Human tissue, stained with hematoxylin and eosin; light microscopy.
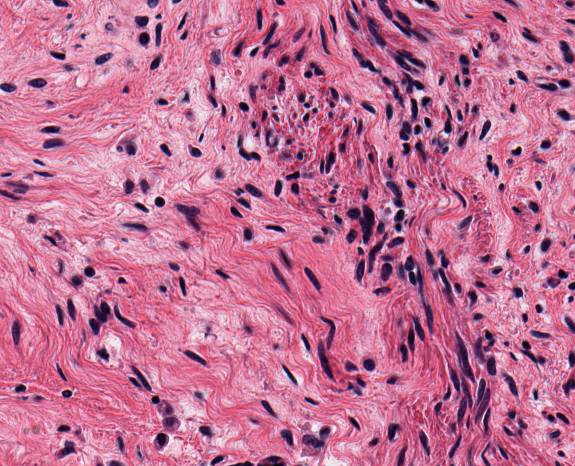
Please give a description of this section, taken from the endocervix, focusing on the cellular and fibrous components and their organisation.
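This field consists entirely of stromal tissue, without epithelium or glands. Wavy pink collagen fibres occupy most of it, swirling in varied directions. Scattered among them are spindle cells with elongated, dark-staining nuclei and scant cytoplasm, whose indistinct borders blend into the surrounding collagen.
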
